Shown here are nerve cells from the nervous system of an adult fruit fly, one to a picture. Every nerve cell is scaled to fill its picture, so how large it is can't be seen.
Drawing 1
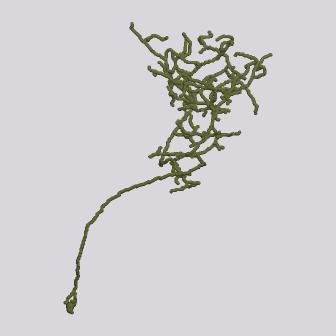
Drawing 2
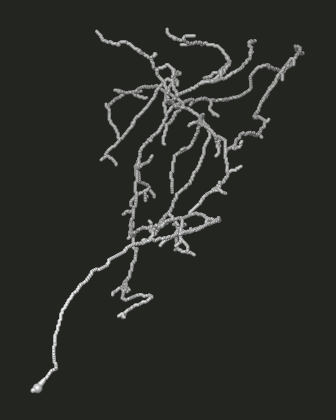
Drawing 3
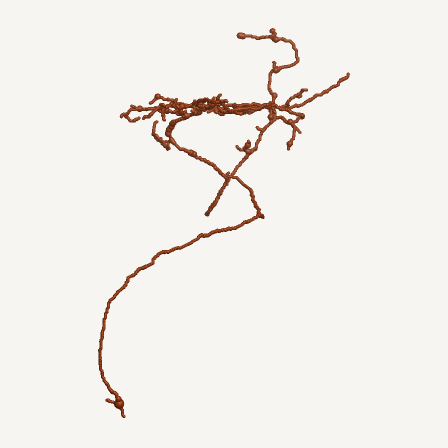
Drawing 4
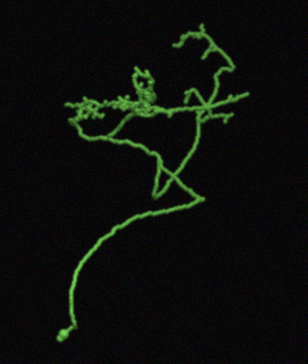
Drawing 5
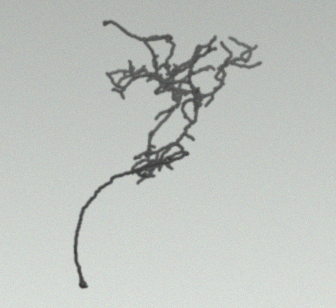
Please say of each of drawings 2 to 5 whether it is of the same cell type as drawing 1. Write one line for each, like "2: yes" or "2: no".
2: yes
3: no
4: no
5: yes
